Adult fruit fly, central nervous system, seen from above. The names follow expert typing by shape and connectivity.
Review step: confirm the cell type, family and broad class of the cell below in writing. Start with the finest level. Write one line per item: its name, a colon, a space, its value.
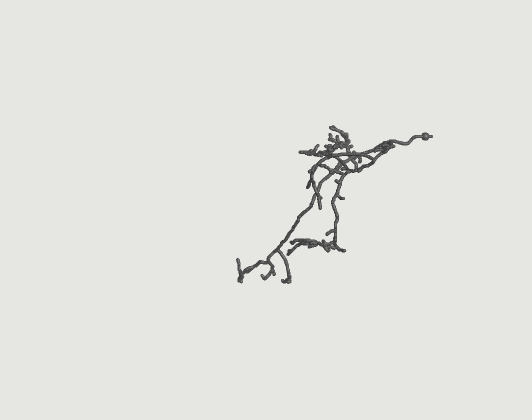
cell type: SMP017
family: hemilineage AOTUv3_dorsal
broad class: central-brain intrinsic neuron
